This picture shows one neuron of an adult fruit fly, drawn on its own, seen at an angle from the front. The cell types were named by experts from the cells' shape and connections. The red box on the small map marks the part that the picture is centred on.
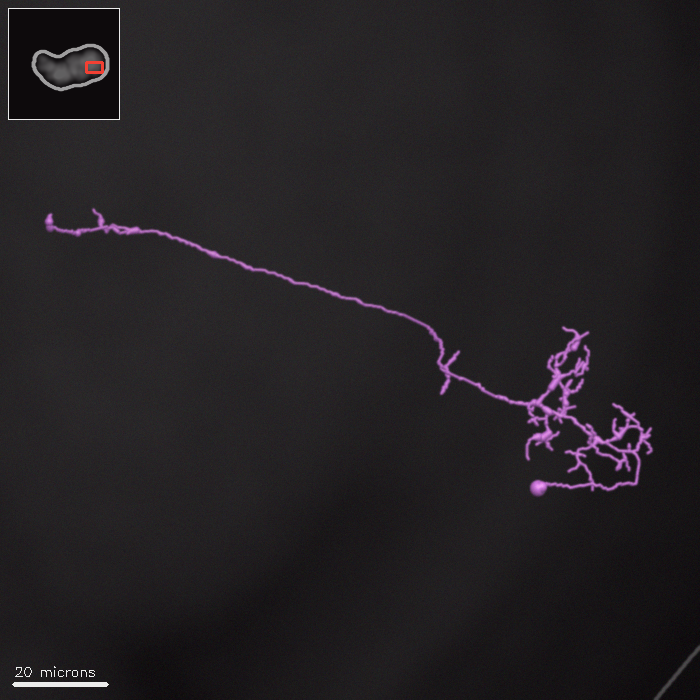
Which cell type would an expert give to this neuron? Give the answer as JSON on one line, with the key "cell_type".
{"cell_type": "TmY3"}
